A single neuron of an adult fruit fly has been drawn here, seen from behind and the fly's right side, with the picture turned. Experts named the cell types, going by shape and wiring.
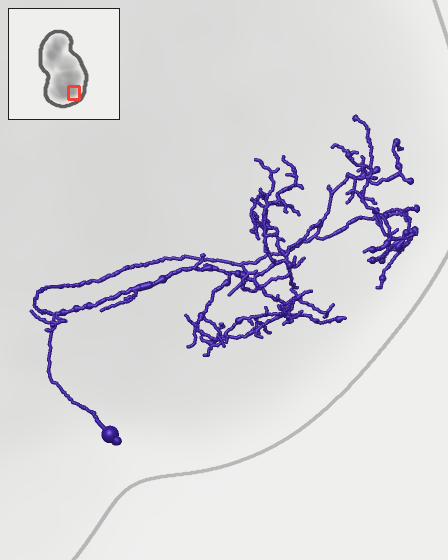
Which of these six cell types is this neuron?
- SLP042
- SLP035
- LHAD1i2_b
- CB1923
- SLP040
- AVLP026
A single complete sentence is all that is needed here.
It is to cell type CB1923 that the neuron belongs.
